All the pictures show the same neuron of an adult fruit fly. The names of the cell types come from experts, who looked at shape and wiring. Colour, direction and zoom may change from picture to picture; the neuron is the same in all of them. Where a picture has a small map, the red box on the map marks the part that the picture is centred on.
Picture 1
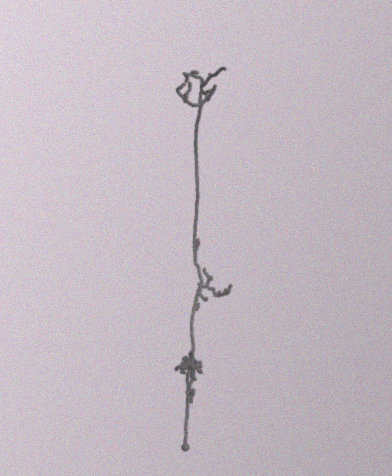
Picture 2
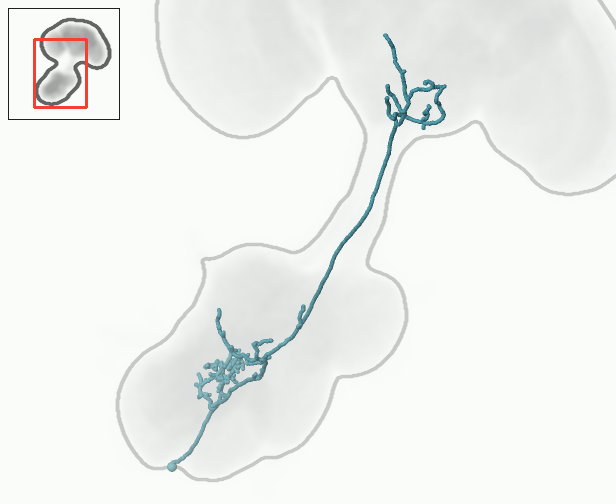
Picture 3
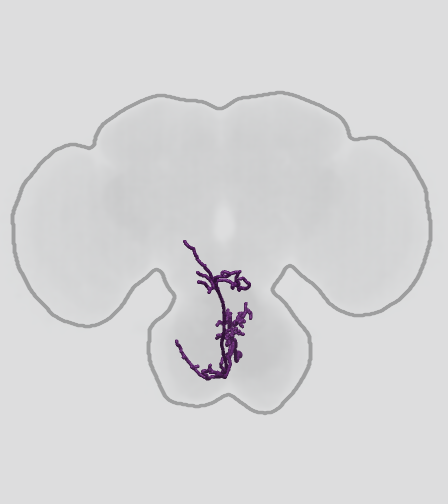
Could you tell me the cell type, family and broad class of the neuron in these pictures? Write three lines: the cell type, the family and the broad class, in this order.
AN05B063
hemilineage 05B
ascending neuron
